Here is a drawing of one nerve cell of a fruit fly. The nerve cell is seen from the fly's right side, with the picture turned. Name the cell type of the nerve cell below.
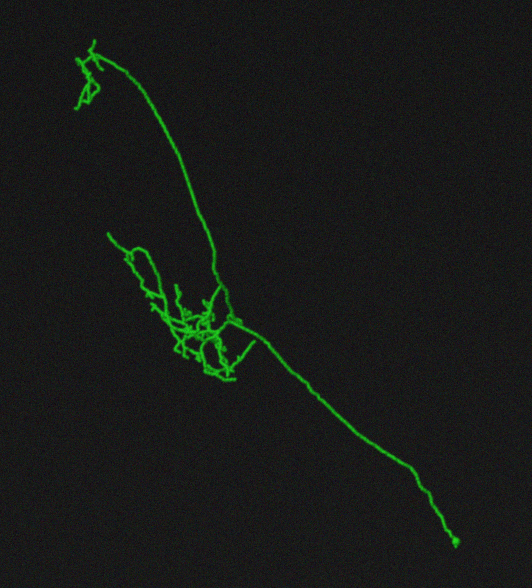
IN07B079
